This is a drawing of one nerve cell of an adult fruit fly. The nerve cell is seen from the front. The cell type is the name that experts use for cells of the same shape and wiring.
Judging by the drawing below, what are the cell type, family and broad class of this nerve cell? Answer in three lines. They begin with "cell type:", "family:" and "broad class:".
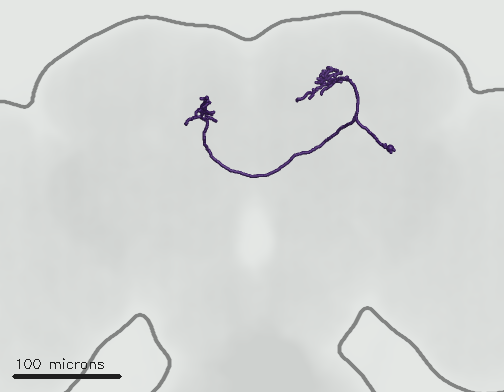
cell type: SIP003_b
family: hemilineage AOTUv4_dorsal
broad class: central-brain intrinsic neuron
